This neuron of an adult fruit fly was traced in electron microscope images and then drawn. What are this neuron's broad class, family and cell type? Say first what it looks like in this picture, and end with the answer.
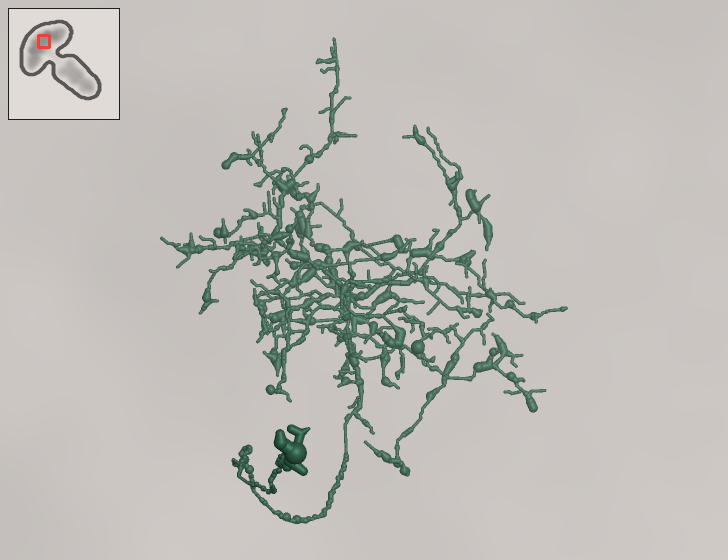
It lies in the brain. The cell body can be seen at the bottom of the picture. Its broad class is central-brain intrinsic neuron. Its family is hemilineage DM1_antero_ventral. The cell type is VES049.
